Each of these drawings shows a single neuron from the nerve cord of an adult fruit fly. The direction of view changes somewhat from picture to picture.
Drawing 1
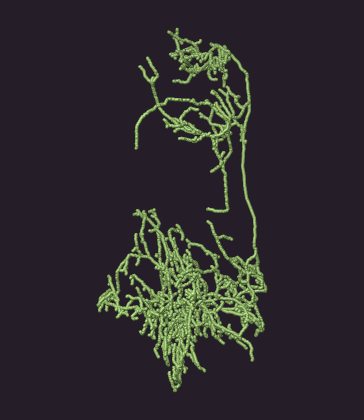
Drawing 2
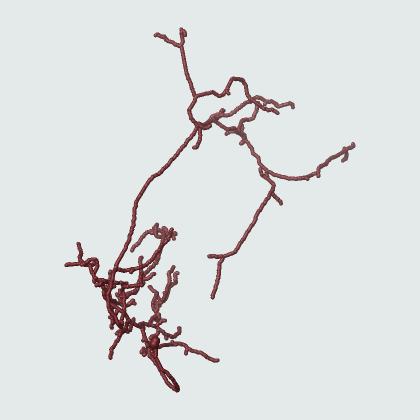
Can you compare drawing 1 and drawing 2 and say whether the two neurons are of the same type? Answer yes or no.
no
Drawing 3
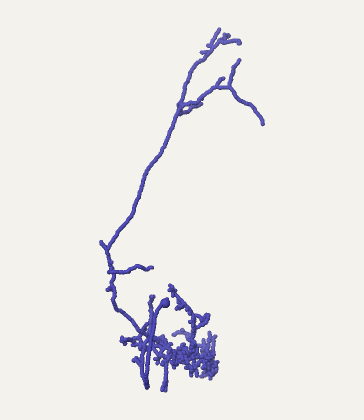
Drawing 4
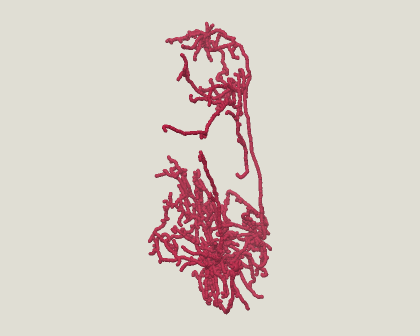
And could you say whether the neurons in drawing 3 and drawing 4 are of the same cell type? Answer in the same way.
no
